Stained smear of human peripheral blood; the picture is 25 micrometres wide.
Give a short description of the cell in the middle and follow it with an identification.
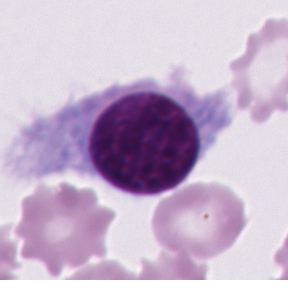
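Round in outline, the nucleus measures about 9 micrometres across and has dark, coarsely clumped chromatin. The cytoplasm is a pale, washed-out blue, more abundant to the left of the nucleus than to its right, with a ragged and frayed edge. Name: hairy cell.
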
